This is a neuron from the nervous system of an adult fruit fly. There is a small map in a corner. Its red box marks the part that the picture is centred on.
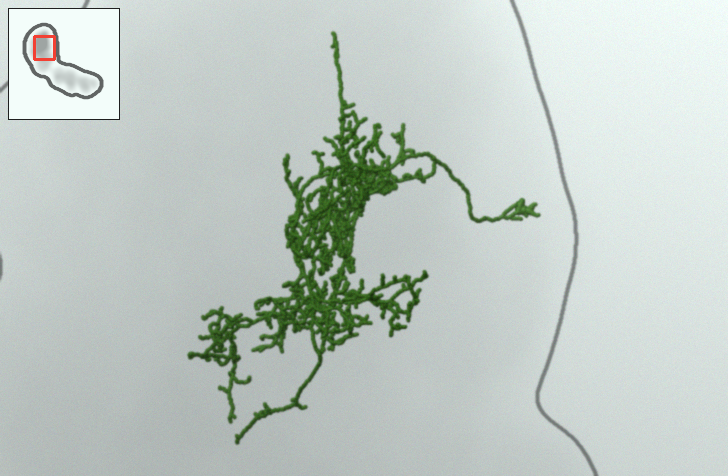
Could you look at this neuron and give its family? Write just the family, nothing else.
hemilineage DM6_dorso_lateral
